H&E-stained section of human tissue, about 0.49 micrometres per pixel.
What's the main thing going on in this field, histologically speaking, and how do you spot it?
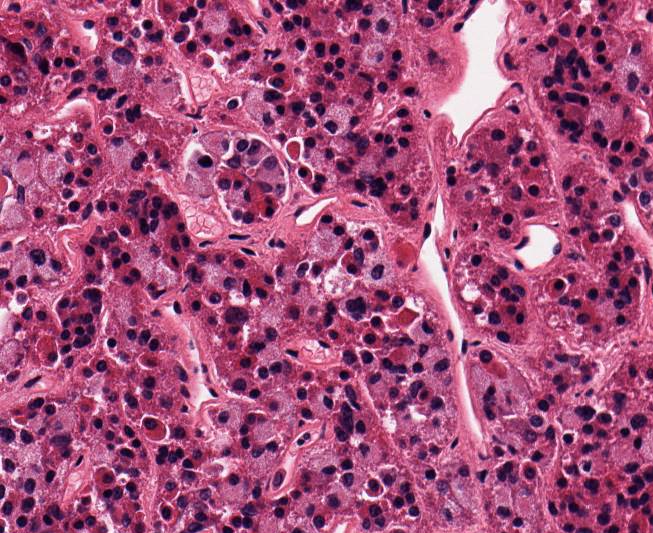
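This field shows the pars distalis of the pituitary. Cells pack in nests and cords, parted by thin-walled vascular channels edged with flattened endothelial nuclei.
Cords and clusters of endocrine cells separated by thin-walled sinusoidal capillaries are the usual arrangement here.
Most nuclei are small, round and dark; stroma is scant, just delicate pink strands.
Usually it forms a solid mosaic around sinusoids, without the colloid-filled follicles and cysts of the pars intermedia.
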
